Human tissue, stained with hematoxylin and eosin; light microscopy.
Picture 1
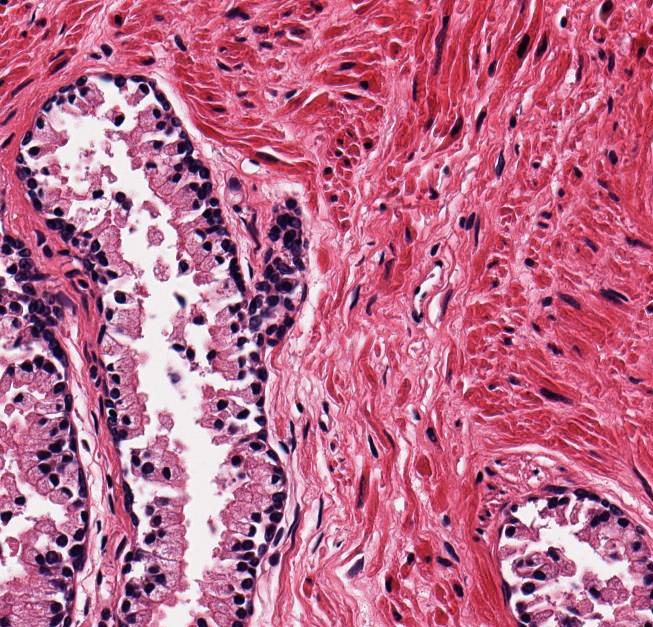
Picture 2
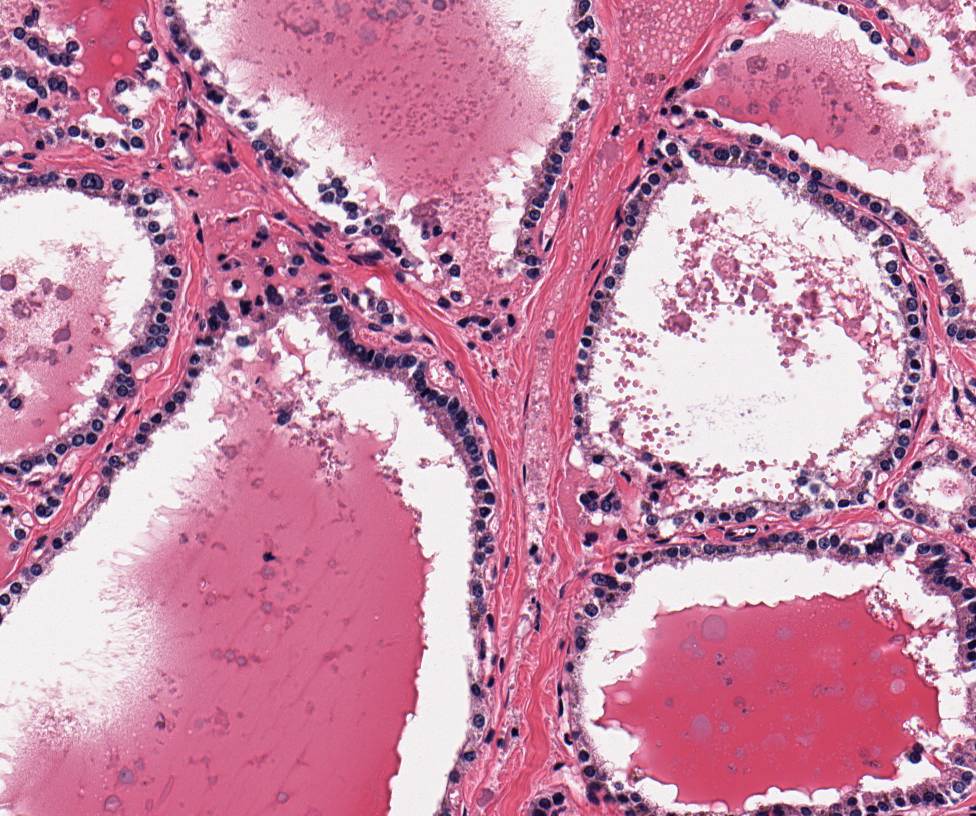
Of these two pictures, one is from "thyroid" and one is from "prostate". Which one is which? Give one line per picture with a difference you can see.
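Picture 1 – prostate. The glands are lined by columnar cells with pale pink, finely granular to foamy cytoplasm.
Picture 2 – thyroid. Each space is lined by a single layer of low cuboidal epithelial cells.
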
